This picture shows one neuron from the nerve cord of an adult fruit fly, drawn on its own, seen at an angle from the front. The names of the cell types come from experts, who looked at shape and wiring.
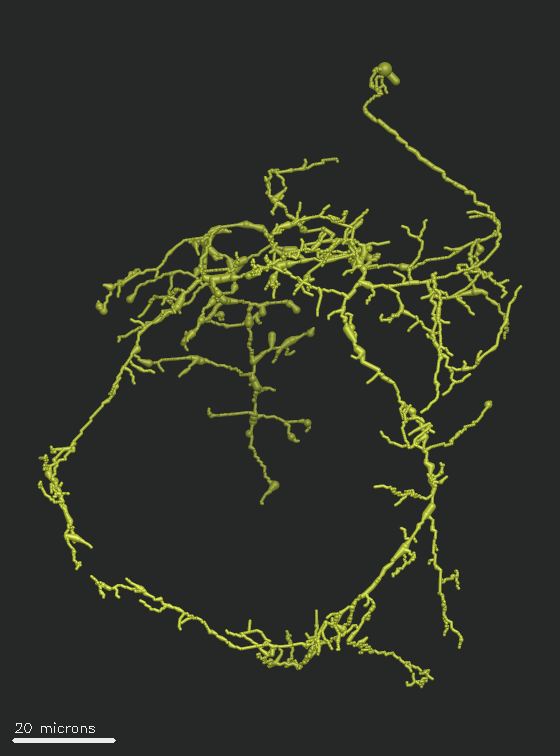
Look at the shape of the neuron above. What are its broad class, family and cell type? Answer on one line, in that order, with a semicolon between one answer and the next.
nerve-cord intrinsic neuron; hemilineage 03A; IN03A055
